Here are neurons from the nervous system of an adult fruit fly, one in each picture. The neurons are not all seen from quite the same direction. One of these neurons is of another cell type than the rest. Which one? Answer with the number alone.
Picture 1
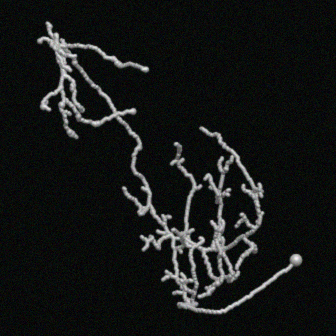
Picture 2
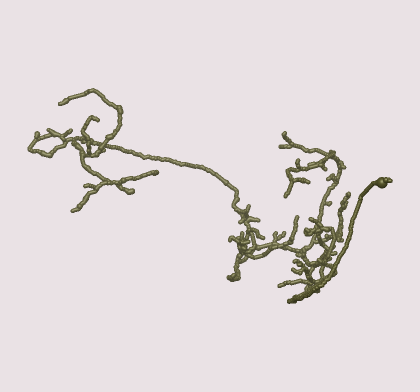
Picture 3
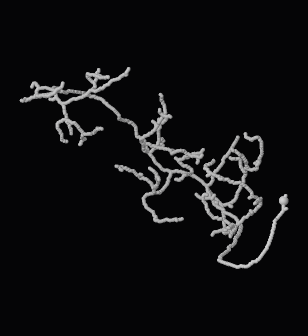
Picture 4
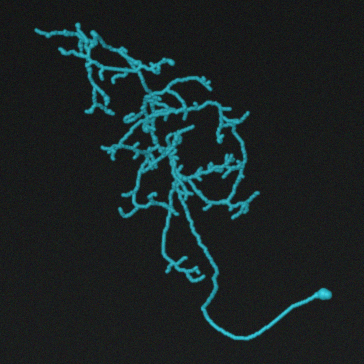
2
